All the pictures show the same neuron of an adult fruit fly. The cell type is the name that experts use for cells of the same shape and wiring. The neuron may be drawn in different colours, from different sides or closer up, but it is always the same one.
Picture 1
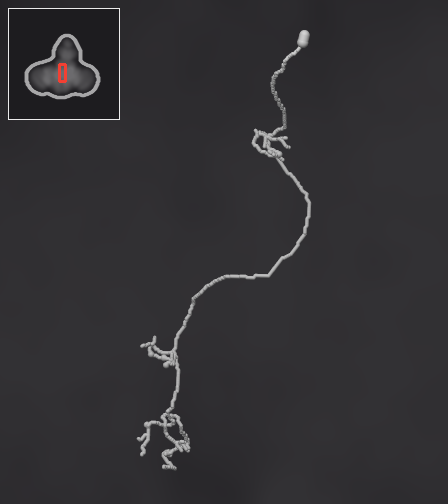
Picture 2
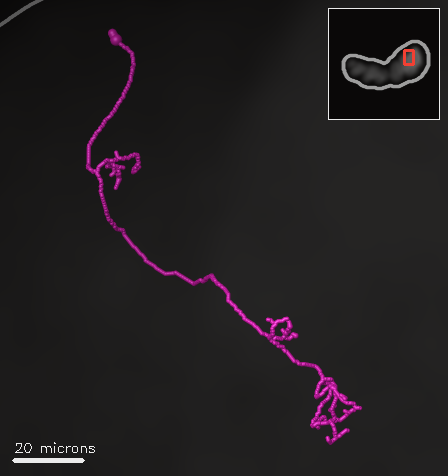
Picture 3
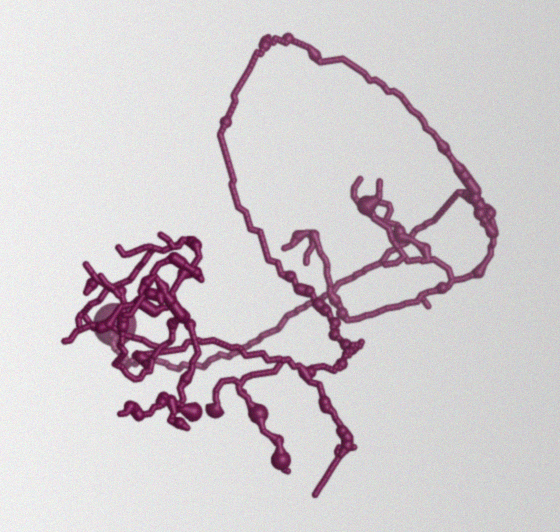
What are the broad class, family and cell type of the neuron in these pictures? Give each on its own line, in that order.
central-brain intrinsic neuron
class CX
PFNp_b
